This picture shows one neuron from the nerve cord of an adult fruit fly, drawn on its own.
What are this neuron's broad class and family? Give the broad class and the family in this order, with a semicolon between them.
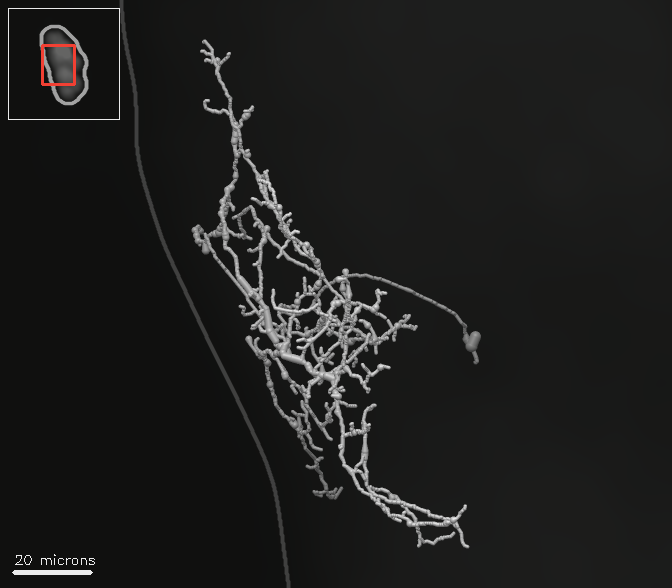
nerve-cord intrinsic neuron; hemilineage 03B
